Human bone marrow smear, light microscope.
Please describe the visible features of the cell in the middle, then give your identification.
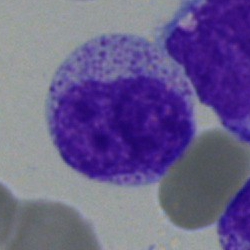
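Outline first: round and smooth. Nucleus: in the lower part of the cell, leaving most of the cytoplasm above it. Cytoplasm: small purple granules scattered throughout, with no vacuoles. Name: myelocyte.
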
